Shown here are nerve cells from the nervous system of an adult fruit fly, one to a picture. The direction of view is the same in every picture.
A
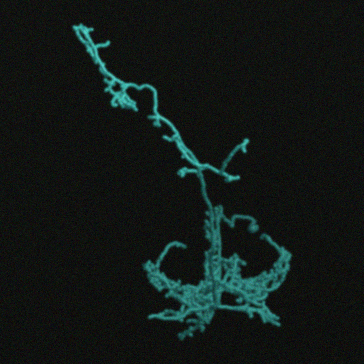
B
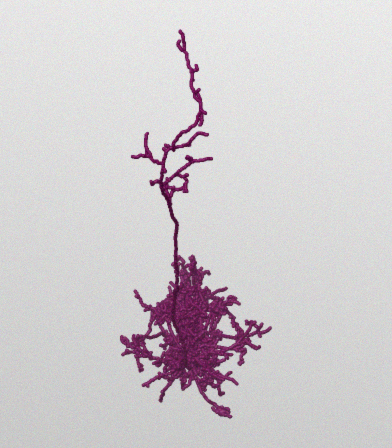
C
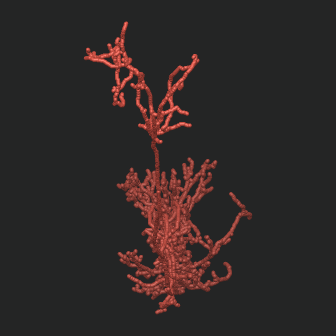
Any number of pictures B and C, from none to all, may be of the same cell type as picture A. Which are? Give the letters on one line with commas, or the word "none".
none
